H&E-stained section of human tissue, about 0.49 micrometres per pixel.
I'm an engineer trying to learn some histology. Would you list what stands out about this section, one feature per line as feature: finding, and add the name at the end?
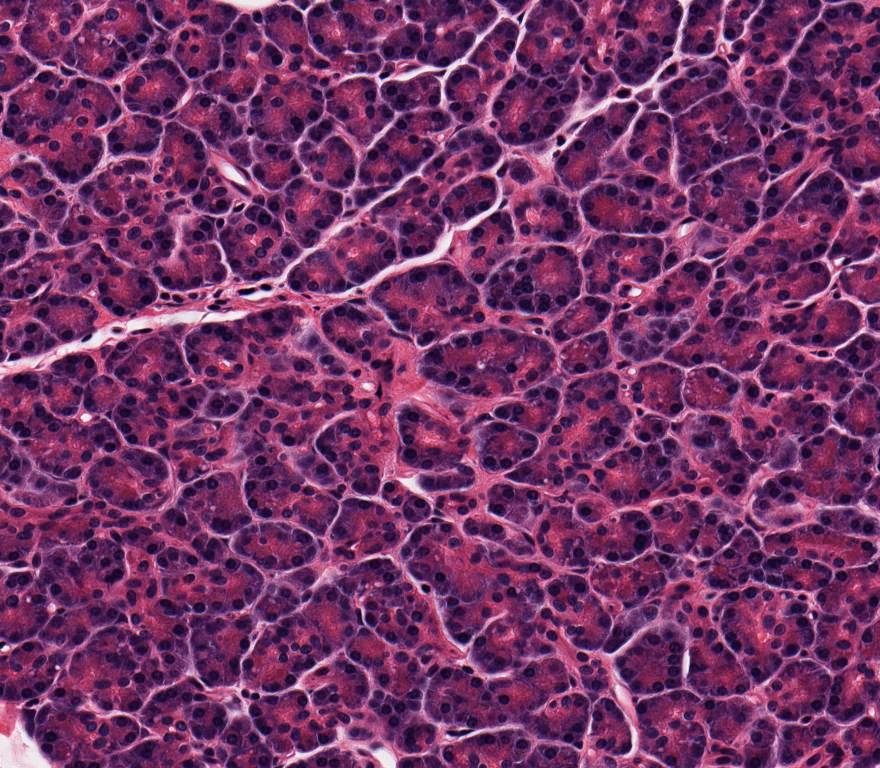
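Field: closely packed rounded acini throughout
Stroma: only thin strands between acini
Nuclei: round, dark, basal, toward outer acinar edge
Apical cytoplasm: eosinophilic, granular, toward acinar centre
Lumina: tiny, barely visible
Name: pancreas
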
